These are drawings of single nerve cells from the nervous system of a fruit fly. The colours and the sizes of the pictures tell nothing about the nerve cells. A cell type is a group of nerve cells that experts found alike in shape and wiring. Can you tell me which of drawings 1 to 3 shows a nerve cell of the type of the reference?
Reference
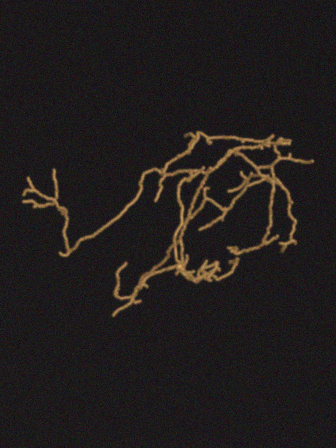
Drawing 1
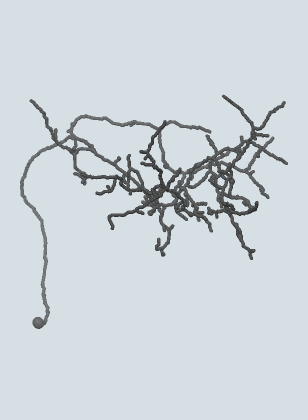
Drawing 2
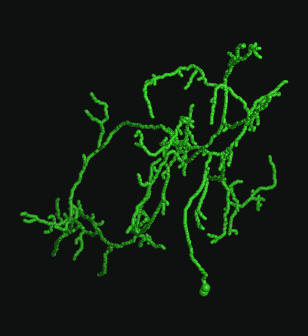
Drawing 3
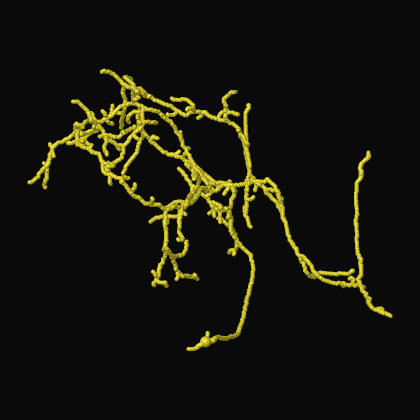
Drawing 3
